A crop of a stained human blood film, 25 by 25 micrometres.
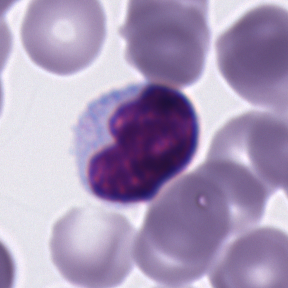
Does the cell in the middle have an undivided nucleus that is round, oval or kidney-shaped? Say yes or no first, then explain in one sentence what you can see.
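Yes. The nucleus is kidney-shaped, with a single notch on its left side.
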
